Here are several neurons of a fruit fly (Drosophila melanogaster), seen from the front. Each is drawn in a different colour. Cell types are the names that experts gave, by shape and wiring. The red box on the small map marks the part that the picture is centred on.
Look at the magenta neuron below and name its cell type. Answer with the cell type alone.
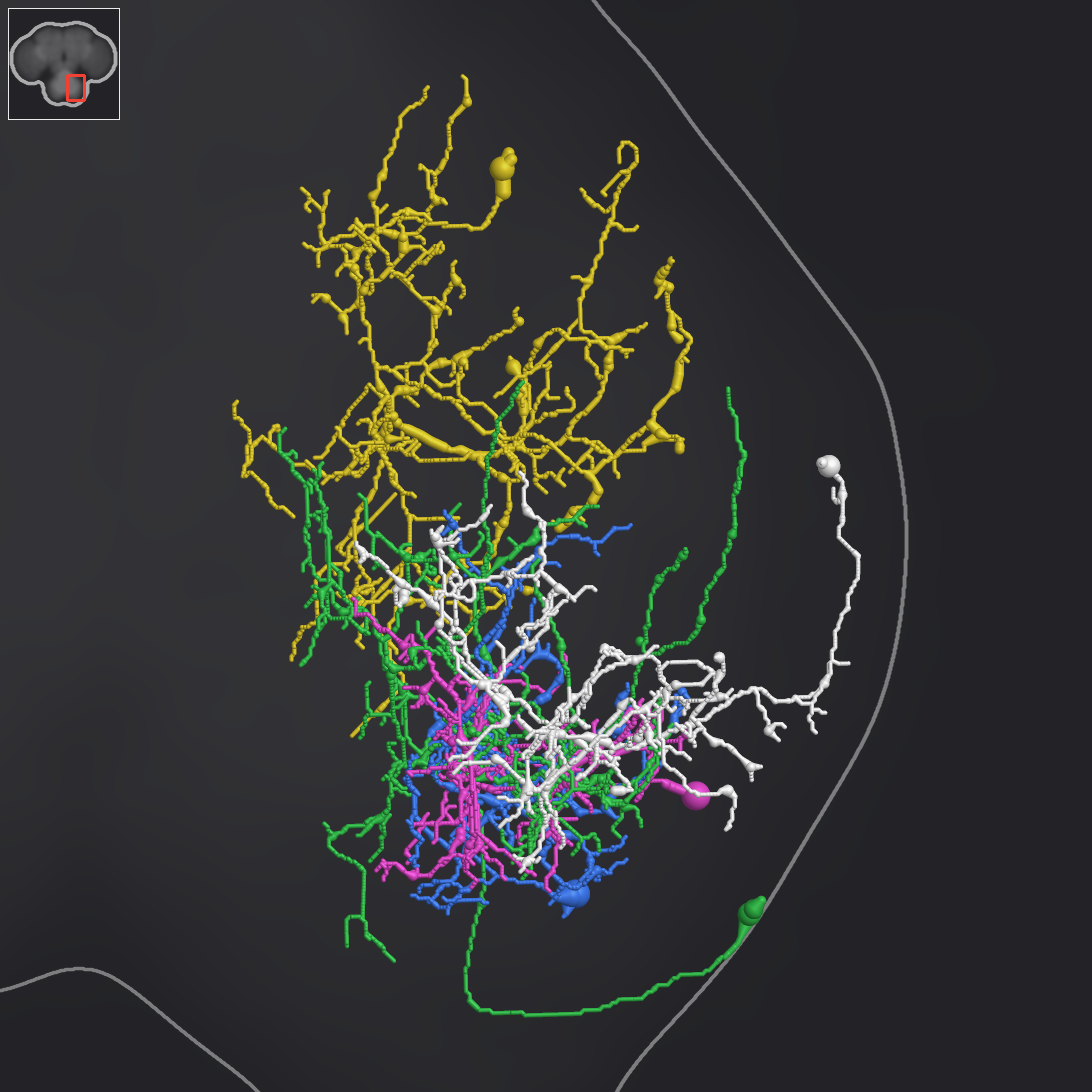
IN20A.22A058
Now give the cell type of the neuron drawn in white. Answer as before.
IN20A.22A085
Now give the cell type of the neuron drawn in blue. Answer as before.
IN20A.22A053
